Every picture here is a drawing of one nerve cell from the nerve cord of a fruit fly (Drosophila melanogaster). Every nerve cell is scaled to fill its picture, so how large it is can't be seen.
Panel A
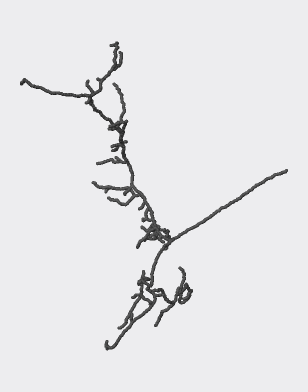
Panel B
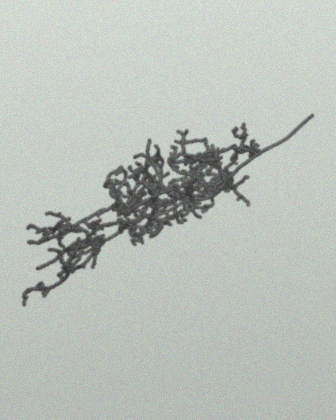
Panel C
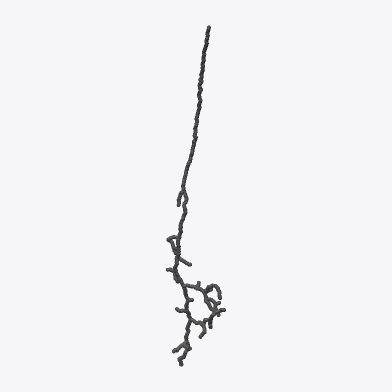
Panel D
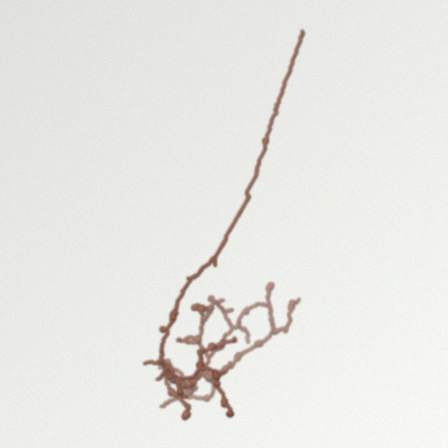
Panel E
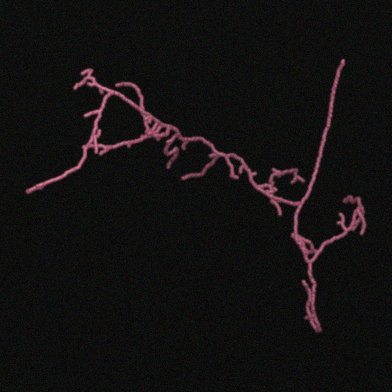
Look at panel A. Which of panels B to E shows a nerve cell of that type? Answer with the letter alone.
E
